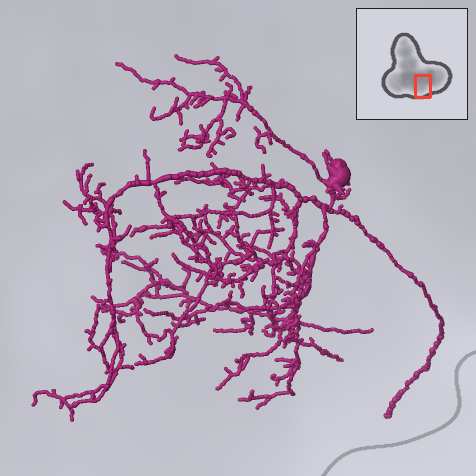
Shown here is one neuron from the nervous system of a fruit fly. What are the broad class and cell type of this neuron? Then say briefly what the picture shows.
This is a motor neuron of the brain. The cell type is GNG668. The picture shows more than a hundred branch ends. In this view it is about as wide as it is tall.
